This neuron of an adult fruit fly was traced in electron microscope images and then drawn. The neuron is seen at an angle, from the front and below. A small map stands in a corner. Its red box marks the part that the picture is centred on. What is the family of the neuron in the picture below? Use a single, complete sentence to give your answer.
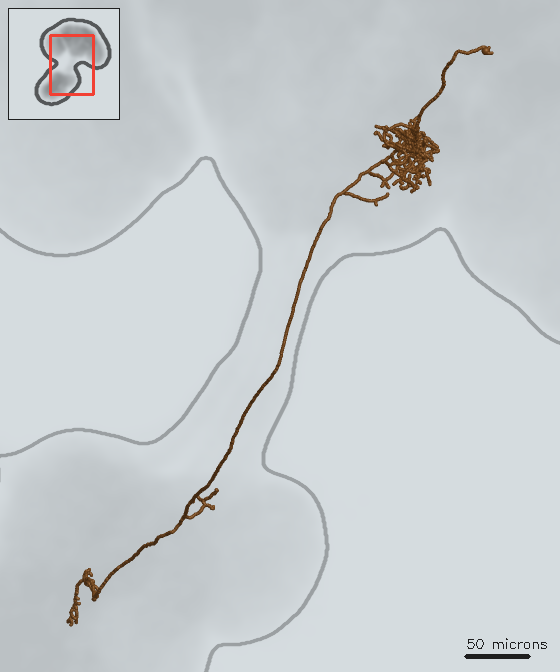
The neuron is a member of the DNb family.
